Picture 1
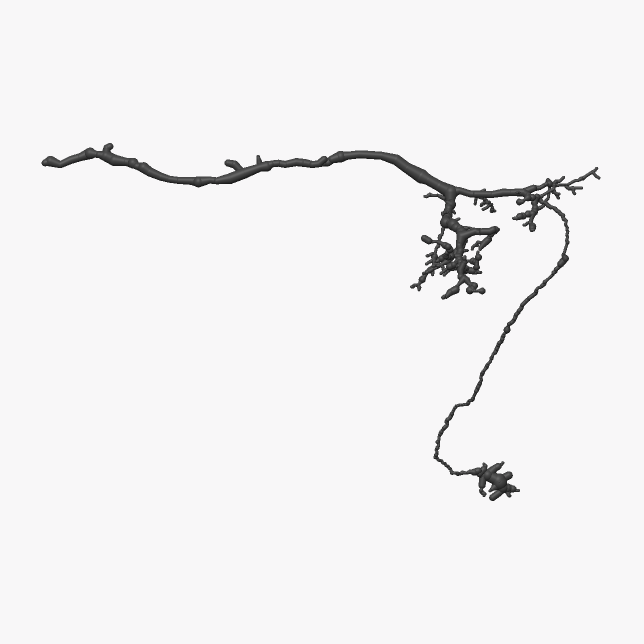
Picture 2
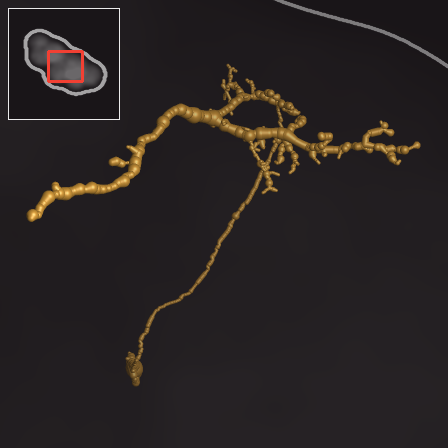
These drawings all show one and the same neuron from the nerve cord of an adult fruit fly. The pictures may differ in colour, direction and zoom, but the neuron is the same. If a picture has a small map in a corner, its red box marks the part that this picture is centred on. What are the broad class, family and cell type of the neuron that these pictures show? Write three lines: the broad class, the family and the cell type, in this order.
nerve-cord intrinsic neuron
hemilineage 06A
IN06A022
